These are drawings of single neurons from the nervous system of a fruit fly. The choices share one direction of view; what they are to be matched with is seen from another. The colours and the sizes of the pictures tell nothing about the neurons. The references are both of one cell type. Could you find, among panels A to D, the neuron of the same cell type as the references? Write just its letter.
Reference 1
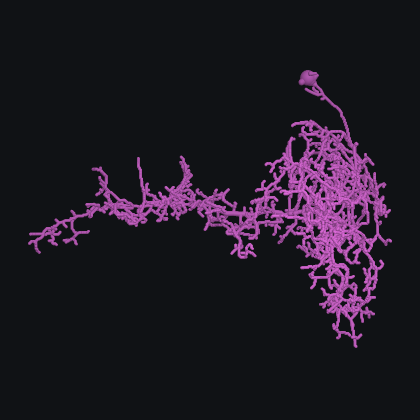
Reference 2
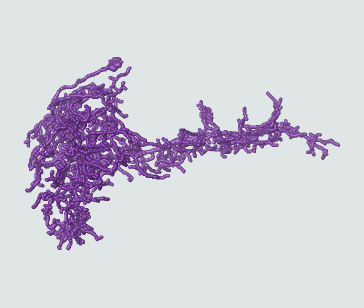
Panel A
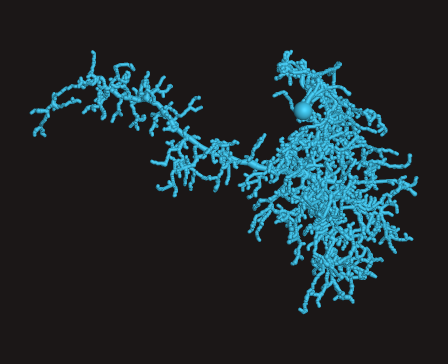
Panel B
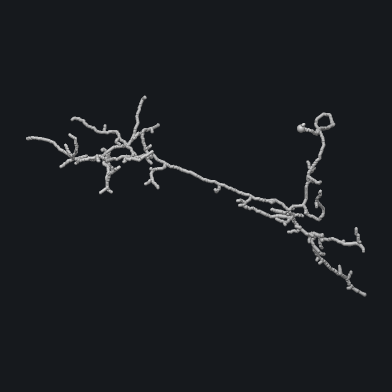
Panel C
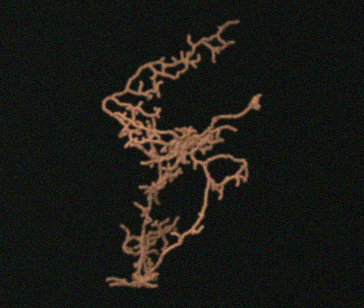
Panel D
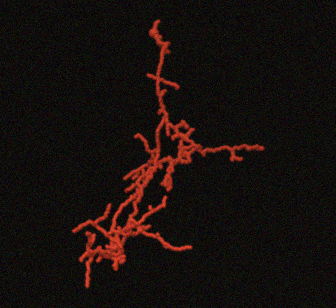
A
